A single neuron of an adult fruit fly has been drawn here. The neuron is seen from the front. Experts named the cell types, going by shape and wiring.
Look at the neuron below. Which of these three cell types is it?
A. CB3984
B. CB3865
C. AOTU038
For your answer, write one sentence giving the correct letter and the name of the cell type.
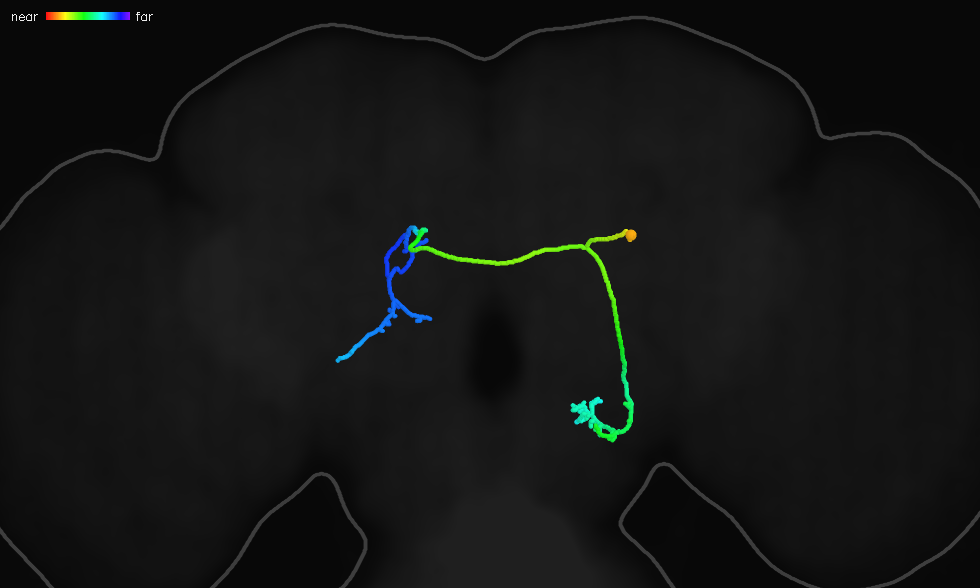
The neuron falls under CB3865, the cell type named in option B.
